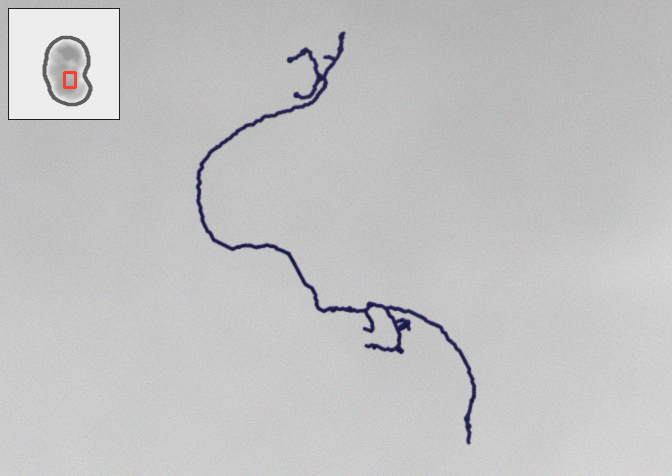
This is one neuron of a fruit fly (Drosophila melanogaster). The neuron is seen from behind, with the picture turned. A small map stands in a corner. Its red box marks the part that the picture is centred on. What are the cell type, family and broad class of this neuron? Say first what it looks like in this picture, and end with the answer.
The drawing shows no cell body. It has a dozen or fewer branch ends. Its cell type is ORN_VC3. Its family is called class olfactory. It is a sensory neuron entering the brain.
